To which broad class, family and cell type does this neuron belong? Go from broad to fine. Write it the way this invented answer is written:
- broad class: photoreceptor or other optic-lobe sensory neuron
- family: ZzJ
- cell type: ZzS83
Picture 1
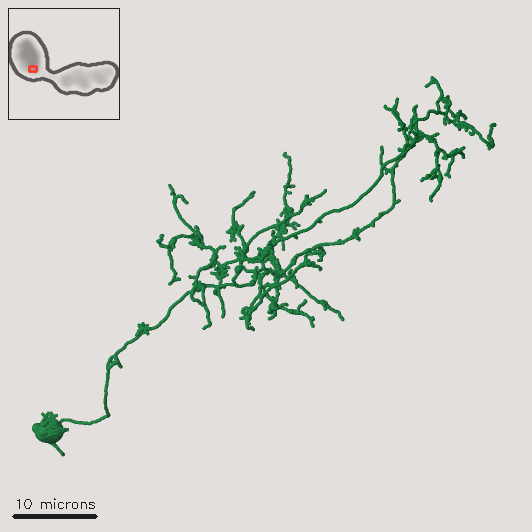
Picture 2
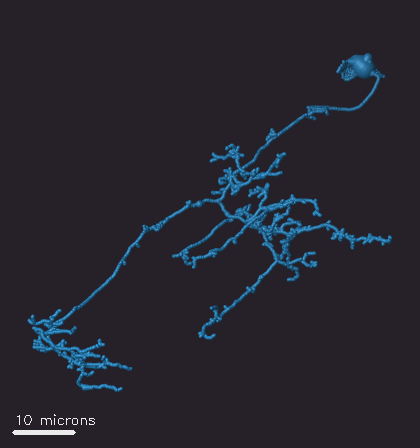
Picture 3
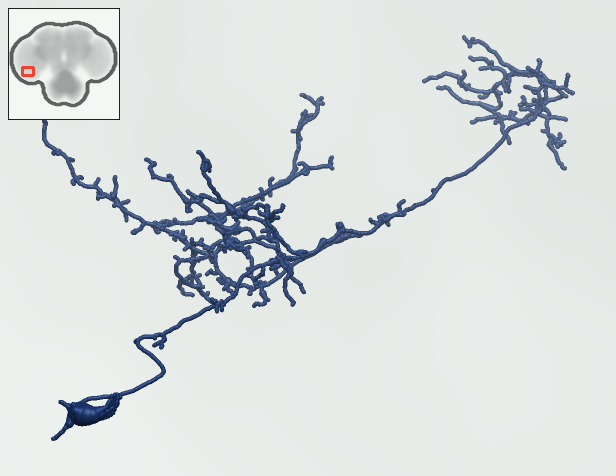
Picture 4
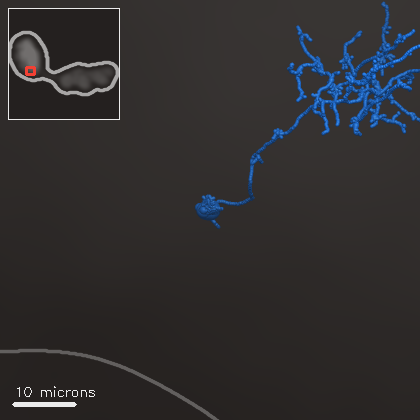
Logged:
- broad class: optic-lobe intrinsic neuron
- family: Mi
- cell type: Mi10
